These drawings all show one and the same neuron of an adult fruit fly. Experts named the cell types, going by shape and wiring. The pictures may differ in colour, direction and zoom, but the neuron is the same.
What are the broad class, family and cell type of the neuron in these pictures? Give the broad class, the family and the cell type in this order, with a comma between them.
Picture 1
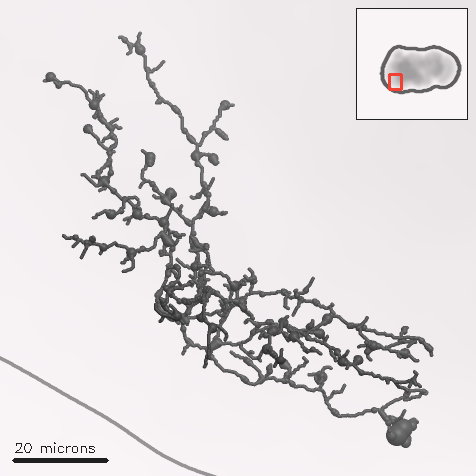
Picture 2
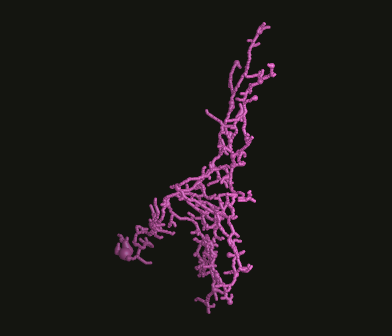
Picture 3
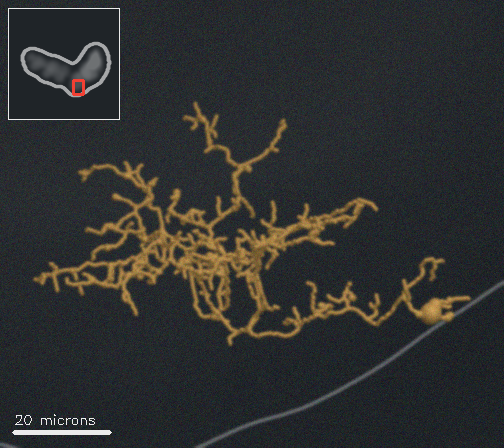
optic-lobe intrinsic neuron, Dm, Dm20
